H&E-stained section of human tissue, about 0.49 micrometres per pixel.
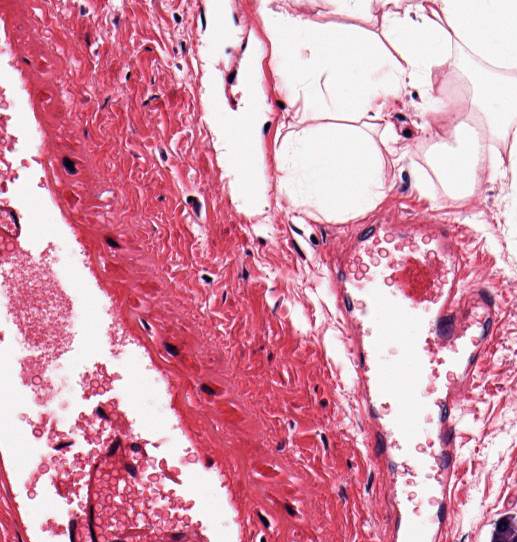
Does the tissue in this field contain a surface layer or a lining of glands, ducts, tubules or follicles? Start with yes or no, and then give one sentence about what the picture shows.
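No. No epithelial lining covers any surface of the tissue in the field.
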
